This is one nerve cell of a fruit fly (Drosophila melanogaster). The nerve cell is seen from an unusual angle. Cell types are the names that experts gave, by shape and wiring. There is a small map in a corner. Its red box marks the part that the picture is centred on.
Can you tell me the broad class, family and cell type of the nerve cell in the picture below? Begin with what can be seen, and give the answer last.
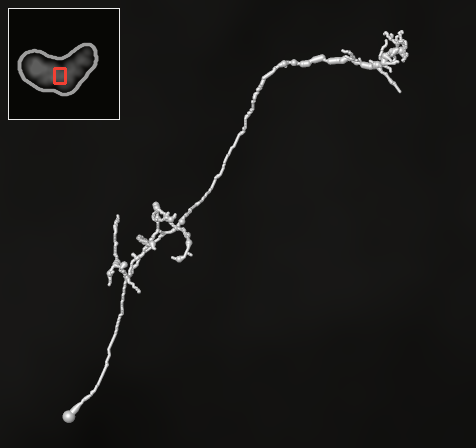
The cell body is at the lower left of the picture. As drawn here it is about as wide as it is tall. It is a visual projection neuron. The family is LC. It is of cell type LC12.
